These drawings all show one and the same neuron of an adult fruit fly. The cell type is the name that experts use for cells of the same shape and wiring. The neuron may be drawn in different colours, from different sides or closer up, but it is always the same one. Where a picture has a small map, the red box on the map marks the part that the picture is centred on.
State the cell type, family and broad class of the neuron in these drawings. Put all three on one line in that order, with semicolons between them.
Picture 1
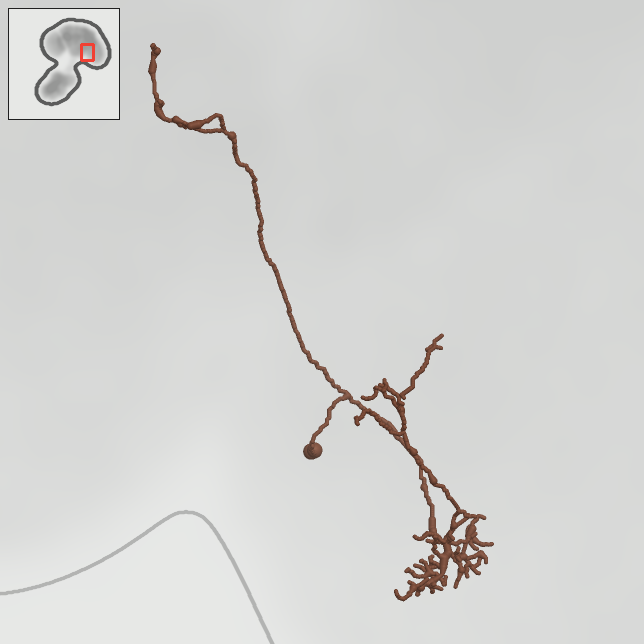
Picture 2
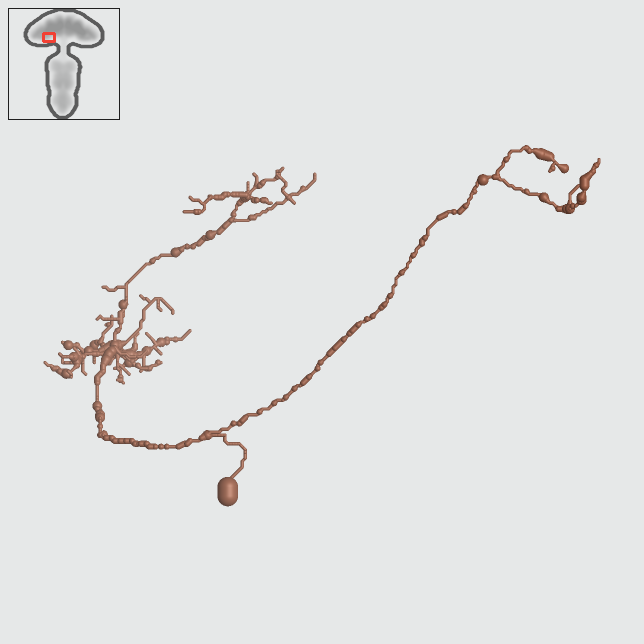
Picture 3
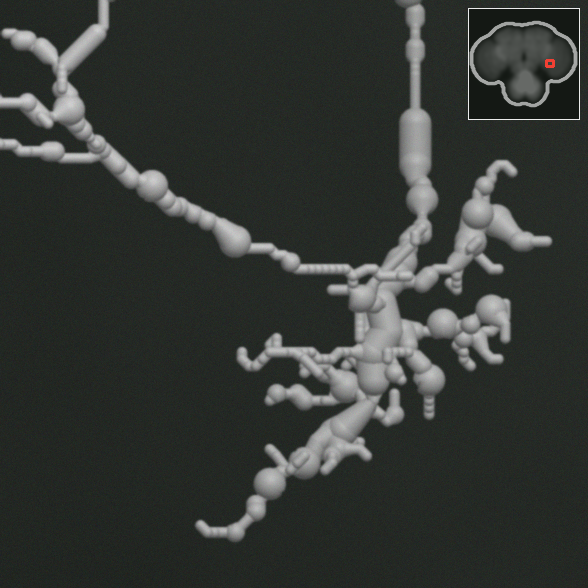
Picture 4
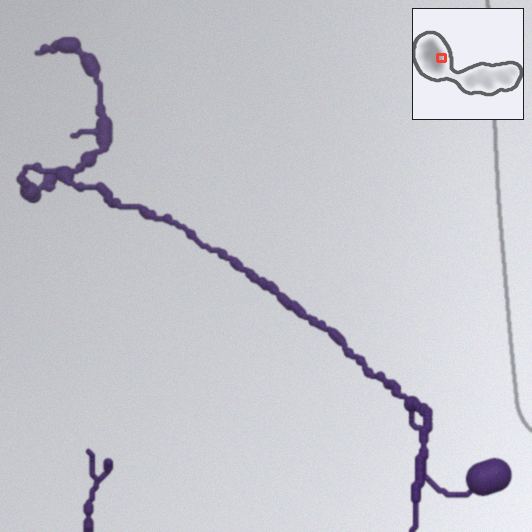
LLPC2; LLPC; visual projection neuron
